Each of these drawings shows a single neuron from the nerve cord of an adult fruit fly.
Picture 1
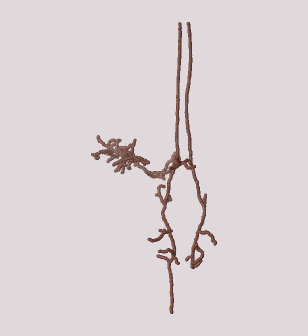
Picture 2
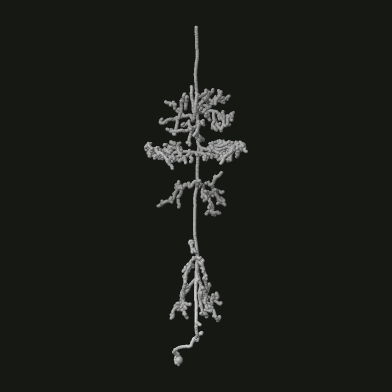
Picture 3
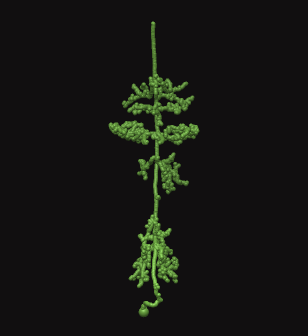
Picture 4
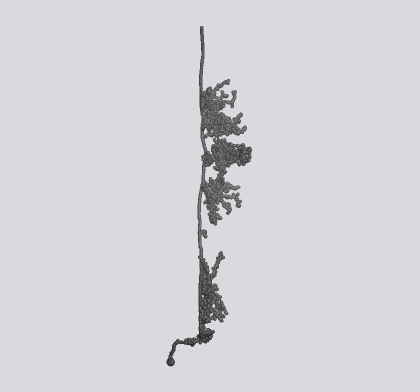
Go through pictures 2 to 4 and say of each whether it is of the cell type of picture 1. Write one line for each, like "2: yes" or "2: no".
2: no
3: no
4: no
